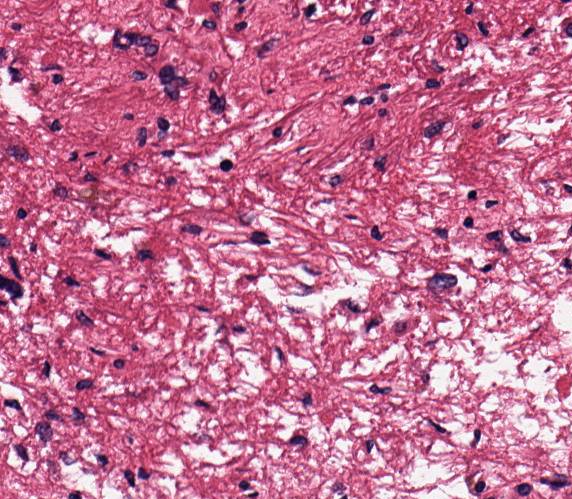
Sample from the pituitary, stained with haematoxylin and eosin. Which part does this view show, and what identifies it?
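The neurohypophysis forms this field: a loose meshwork of fine pink fibrils with scattered nuclei and no glands or epithelial lining. A band of fine wavy pink fibres streams diagonally through the centre toward the upper right.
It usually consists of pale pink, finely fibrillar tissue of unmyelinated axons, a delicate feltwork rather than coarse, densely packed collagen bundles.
Most nuclei are small, dark and round to oval, set in the continuous fibrillary background without visible cell borders.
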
